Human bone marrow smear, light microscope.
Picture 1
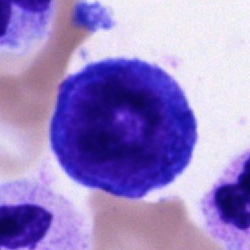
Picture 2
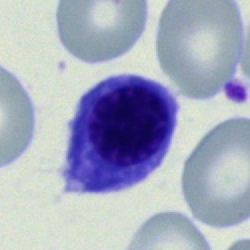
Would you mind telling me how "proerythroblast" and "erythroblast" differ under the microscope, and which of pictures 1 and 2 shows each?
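An erythroblast is shown in picture 2, and a proerythroblast in picture 1. The proerythroblast has a round outline with a slightly bumpy edge, whereas the erythroblast's outline tapers to a blunt point at the lower left. A small paler spot lies near the centre of the proerythroblast's nucleus. The erythroblast's chromatin is dark purple and coarsely clumped. Its cytoplasm is deep blue, forming its widest band on the lower-left side of the nucleus.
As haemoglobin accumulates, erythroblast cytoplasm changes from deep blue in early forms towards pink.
No granules can be seen in the proerythroblast and no distinct ones in the erythroblast's cytoplasm; the proerythroblast also shows no vacuoles.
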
